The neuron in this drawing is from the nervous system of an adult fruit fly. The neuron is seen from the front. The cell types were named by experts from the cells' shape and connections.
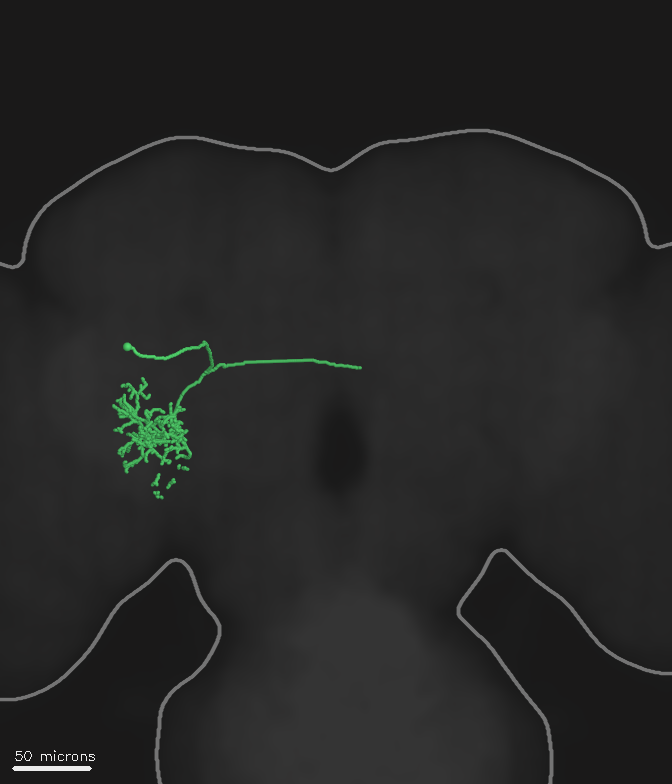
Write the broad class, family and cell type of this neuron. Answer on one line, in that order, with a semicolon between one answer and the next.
central-brain intrinsic neuron; hemilineage VLPa2; CB0414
